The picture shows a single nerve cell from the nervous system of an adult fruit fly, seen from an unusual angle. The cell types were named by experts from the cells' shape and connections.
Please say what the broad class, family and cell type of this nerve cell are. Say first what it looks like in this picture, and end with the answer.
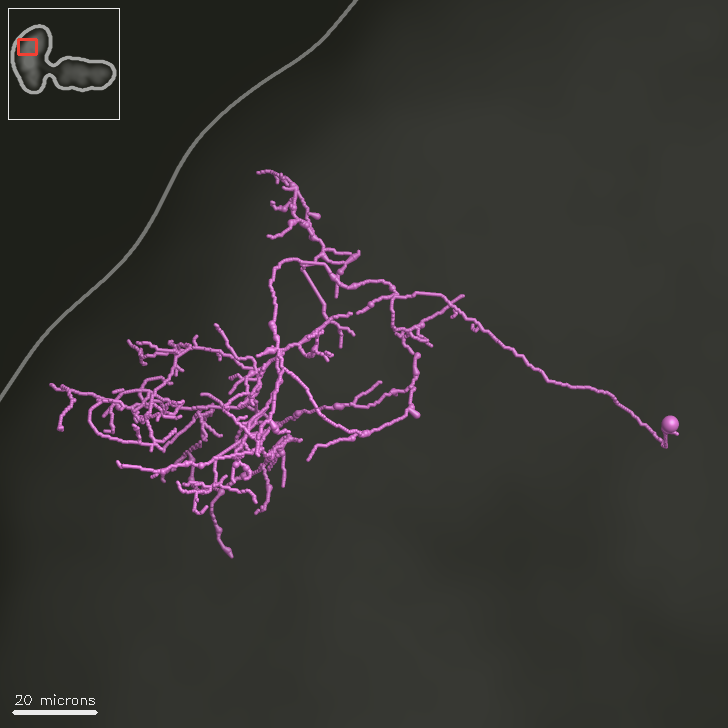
It lies in the brain. The cell body is on the right of the picture. The picture shows dozens of branch ends. Its broad class is central-brain intrinsic neuron. The family is hemilineage DM6_dorso_lateral. It is of cell type SMP377.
